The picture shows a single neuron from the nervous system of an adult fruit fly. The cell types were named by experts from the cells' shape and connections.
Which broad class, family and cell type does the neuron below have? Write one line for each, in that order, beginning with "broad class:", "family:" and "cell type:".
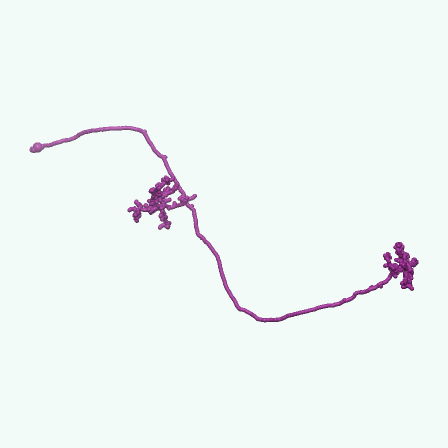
broad class: optic-lobe intrinsic neuron
family: Tm
cell type: Tm34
